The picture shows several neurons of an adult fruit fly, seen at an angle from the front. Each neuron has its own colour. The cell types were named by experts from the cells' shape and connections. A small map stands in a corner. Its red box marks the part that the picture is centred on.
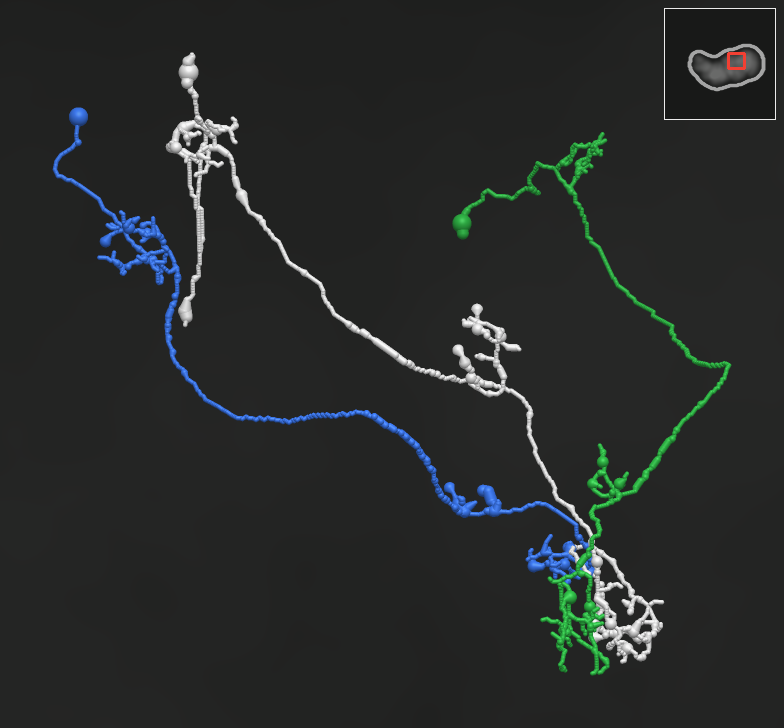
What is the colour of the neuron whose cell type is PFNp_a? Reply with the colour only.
blue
